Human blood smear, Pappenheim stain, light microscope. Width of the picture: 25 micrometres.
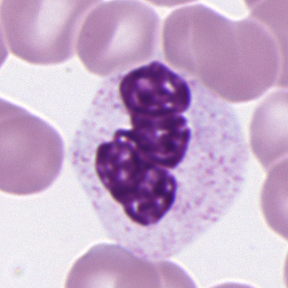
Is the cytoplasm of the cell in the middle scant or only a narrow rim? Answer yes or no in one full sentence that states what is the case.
No, what surrounds the nucleus is a broad area of cytoplasm.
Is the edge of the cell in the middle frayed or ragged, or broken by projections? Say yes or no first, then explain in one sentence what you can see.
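No. The cell outline is roughly oval and smooth, without projections.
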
